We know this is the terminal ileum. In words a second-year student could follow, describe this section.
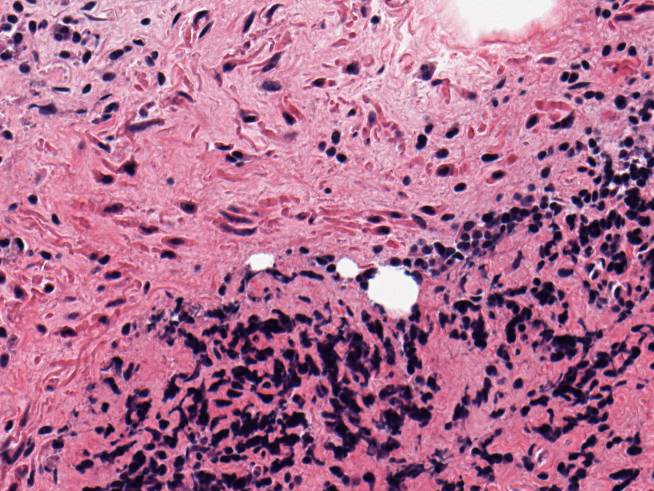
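Two zones: a paler, sparsely nucleated upper part, and a densely dark-nucleated lower part that also extends up the right side. Upper stroma: few scattered nuclei, mostly spindle-shaped or oval. Lower part: crowded, deeply hyperchromatic, elongated and angulated nuclei with little visible cytoplasm. Dark cells in irregular clusters and strands separated by pink stroma, not a solid sheet.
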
